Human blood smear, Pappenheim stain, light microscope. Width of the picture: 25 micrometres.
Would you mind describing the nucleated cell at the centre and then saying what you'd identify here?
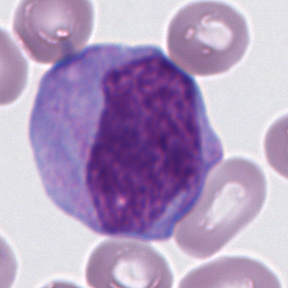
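The outline of this cell is angular, with several straight edges where it meets its neighbours. Its nucleus is elongated from top to bottom and lies off-centre, towards the right side of the cell. No distinct granules are seen in the cytoplasm. This is an atypical promyelocyte.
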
